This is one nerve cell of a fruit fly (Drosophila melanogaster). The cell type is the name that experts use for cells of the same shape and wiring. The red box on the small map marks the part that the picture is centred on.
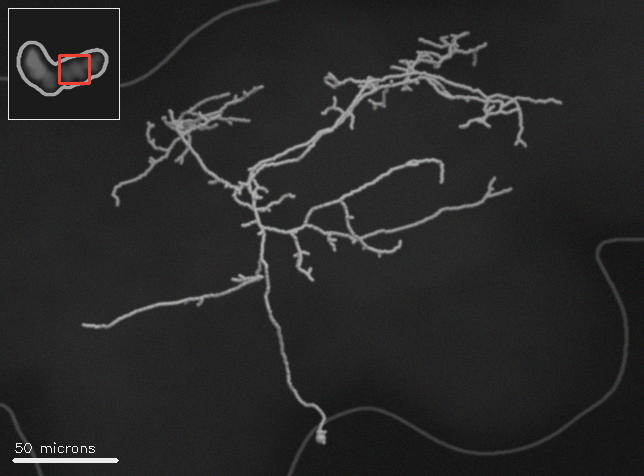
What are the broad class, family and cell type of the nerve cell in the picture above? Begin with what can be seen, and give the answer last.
Its cell body lies at the bottom of the picture. By the scale bar it is about 250 microns wide in this view. Dozens of branch ends can be seen. This is a nerve-cord intrinsic neuron. Its family is hemilineage 12A. It is of cell type IN12A043_c.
